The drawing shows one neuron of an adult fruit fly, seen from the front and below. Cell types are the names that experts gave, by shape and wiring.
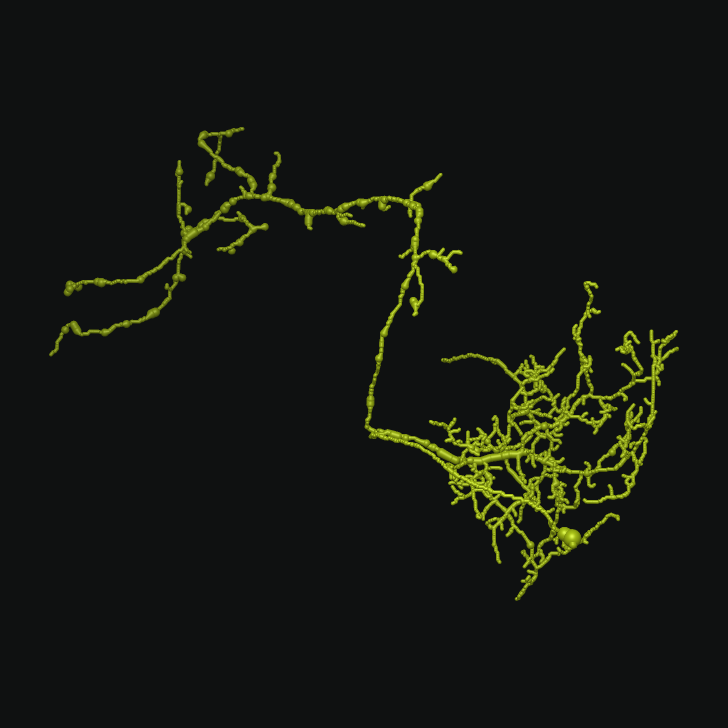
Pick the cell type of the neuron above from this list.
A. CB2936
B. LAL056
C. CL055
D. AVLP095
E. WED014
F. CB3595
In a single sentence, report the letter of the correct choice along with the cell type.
The neuron is categorized as cell type CB3595, option F.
